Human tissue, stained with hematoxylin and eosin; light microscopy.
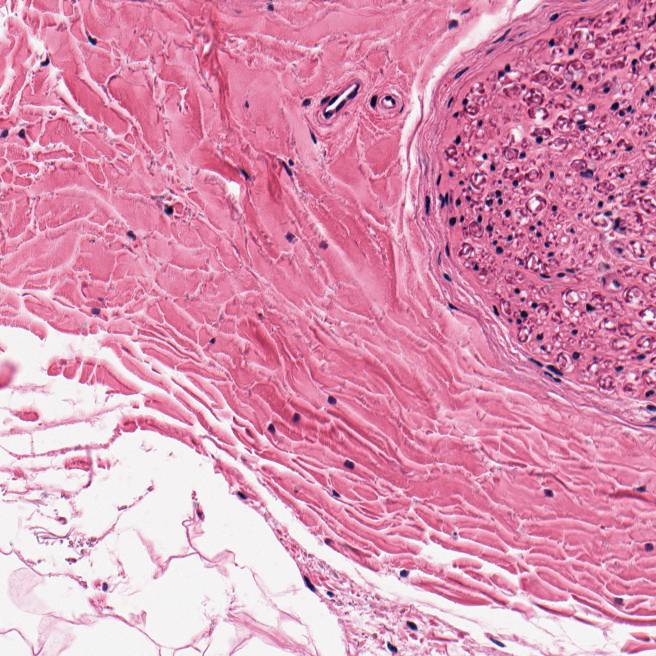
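Tibial nerve: look first to the upper right, where a rounded nerve fascicle sits; dense collagenous tissue fills most of the rest. In the lower middle, follow the wavy pink collagen bundles running from upper left toward lower right. Notice how few nuclei the collagenous stroma holds: only sparse, small, dark, elongated ones. The lower left corner is pale and largely empty, crossed by thin pink strands.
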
